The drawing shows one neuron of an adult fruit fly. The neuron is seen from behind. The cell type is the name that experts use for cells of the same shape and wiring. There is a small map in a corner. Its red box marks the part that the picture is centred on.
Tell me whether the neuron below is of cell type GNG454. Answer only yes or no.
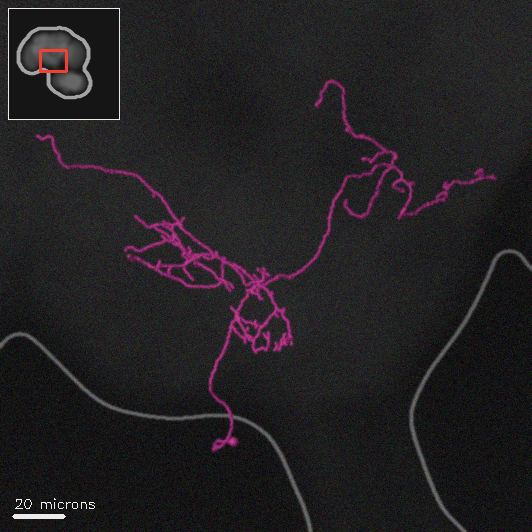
yes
